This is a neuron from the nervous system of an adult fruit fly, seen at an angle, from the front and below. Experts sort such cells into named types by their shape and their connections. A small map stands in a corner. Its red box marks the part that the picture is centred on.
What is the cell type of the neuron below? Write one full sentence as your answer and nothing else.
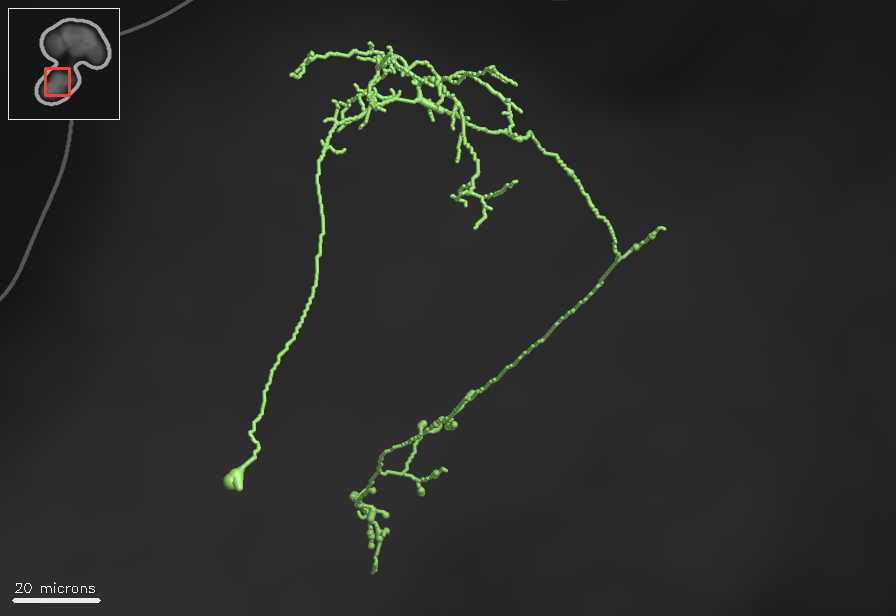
This particular neuron has the cell type IN06A082.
